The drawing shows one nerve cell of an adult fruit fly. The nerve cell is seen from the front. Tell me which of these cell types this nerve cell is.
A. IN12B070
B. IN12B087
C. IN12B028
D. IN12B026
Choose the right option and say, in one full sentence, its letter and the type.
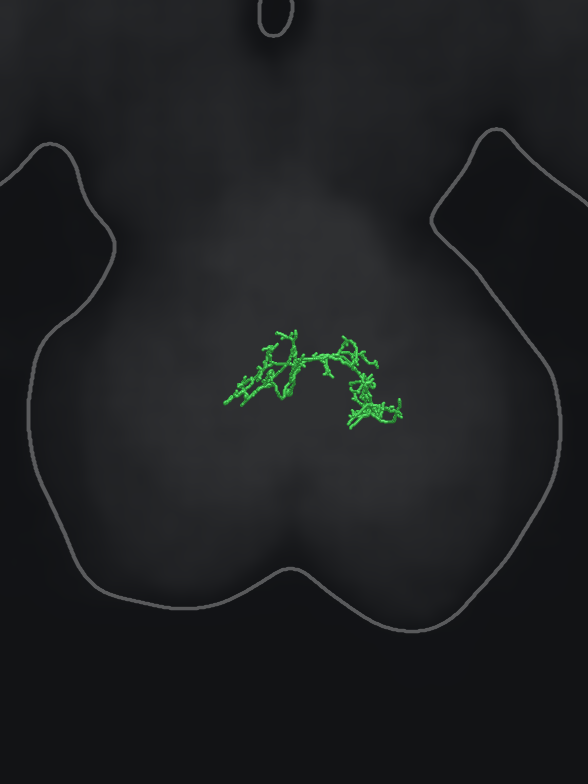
In option B is IN12B087, which is the cell type of the nerve cell.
